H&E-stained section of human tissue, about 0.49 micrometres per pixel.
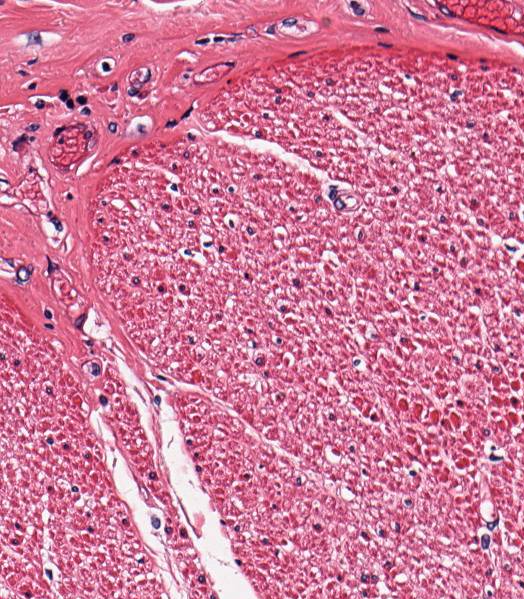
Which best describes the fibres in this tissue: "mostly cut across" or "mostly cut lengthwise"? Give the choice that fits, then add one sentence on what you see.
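Mostly cut across. Most of the field is filled by large bundles of tightly packed small round fibre profiles cut in cross section.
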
